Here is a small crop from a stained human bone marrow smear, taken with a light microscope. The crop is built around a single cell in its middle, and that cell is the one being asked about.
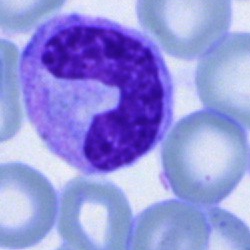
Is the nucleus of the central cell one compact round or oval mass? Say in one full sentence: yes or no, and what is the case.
No, it is a curved band without separate lobes that the nucleus forms.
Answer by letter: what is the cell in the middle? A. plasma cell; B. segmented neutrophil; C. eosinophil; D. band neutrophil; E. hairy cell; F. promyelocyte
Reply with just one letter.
D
